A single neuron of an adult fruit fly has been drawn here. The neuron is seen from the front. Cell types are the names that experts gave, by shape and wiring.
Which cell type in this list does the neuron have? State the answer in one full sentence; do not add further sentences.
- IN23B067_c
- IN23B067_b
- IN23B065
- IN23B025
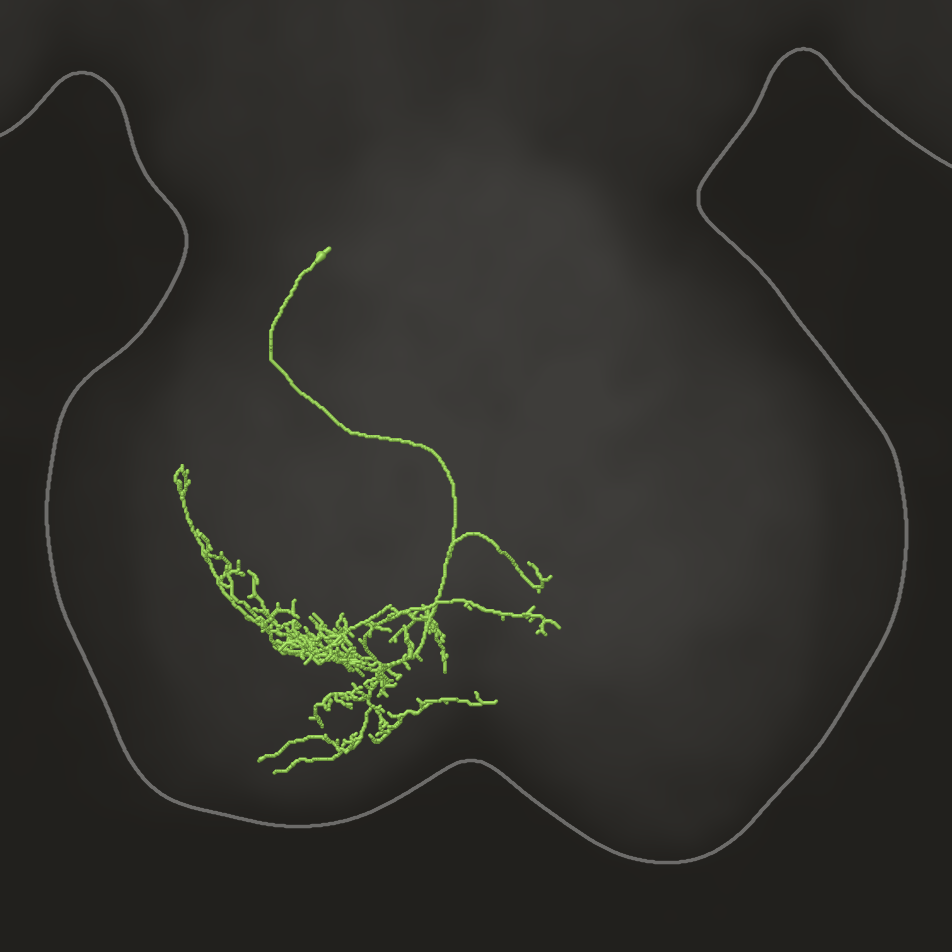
So far as cell type goes, this neuron is IN23B065.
